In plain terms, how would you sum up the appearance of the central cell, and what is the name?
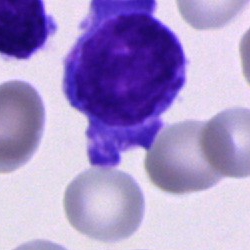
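Look first at the outline: it is irregular, with bulging cytoplasmic protrusions at the top and bottom. See how little cytoplasm there is, just a narrow rim along the sides of the nucleus, and it is deep blue. Now follow the lower edge down to a lumpy cytoplasmic projection. This cell is a blast.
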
